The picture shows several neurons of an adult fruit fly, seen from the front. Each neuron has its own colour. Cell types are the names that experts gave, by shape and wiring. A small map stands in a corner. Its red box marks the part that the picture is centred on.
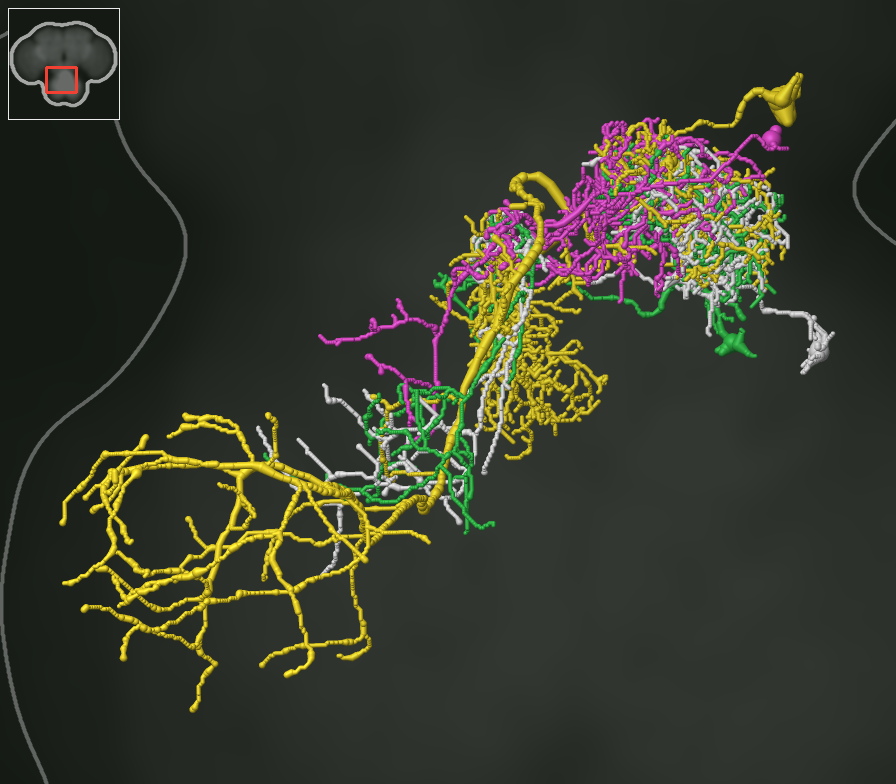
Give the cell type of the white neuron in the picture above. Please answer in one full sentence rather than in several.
The cell type that fits this neuron is INXXX425.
